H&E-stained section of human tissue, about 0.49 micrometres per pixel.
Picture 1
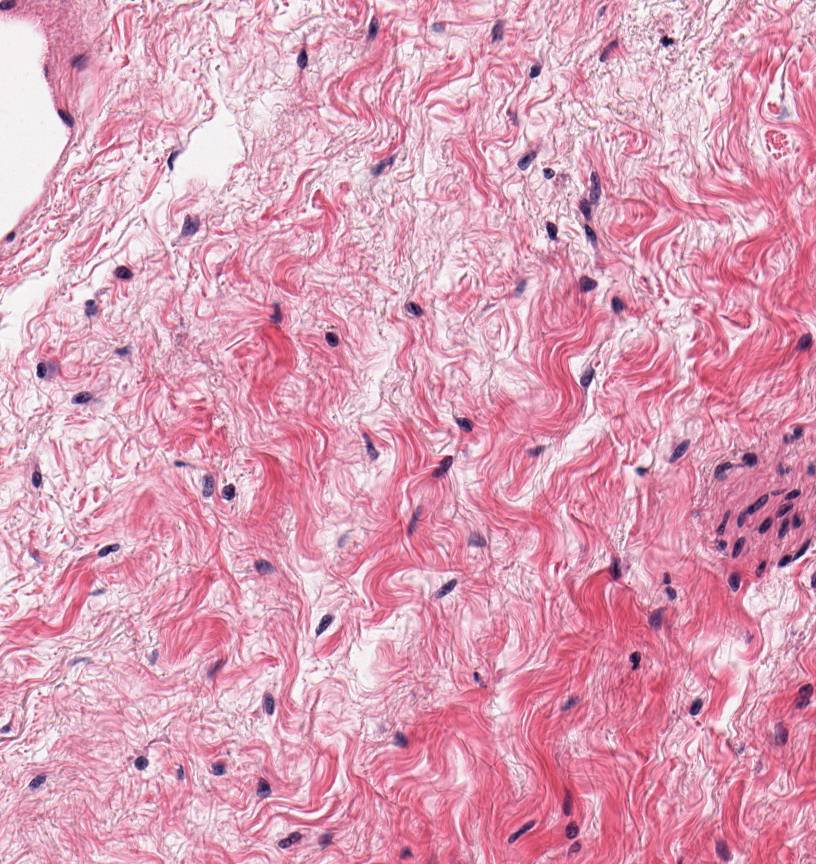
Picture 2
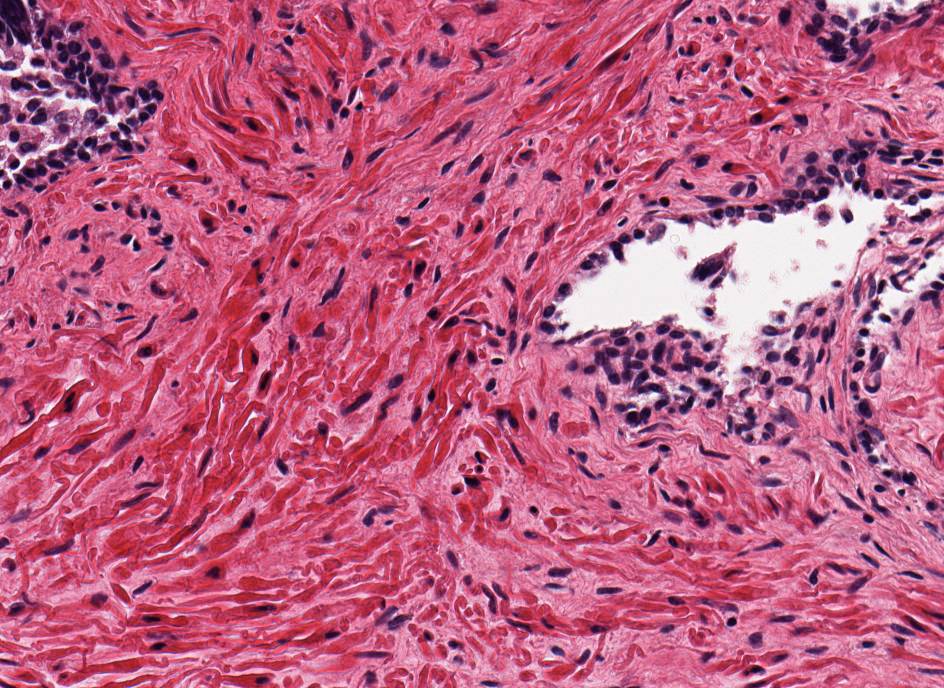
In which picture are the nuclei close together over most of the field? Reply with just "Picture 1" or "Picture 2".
Picture 2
